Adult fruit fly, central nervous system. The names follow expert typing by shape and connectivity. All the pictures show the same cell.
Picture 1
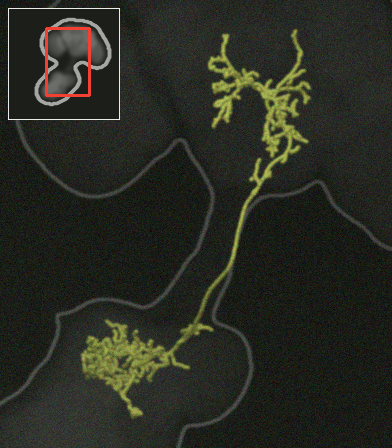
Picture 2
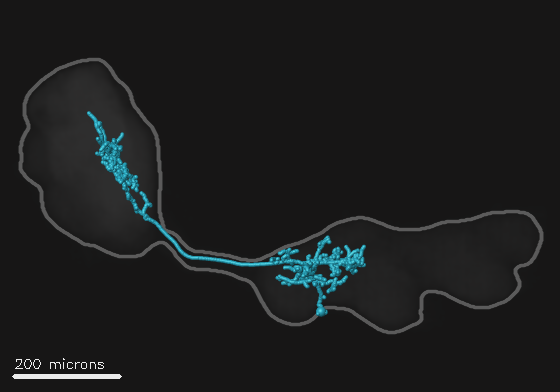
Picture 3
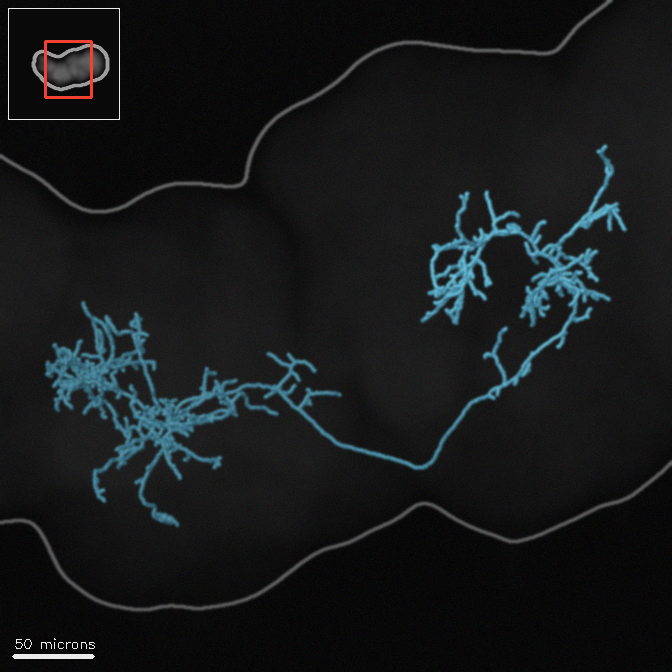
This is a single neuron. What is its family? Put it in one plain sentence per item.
The family is hemilineage 06B.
